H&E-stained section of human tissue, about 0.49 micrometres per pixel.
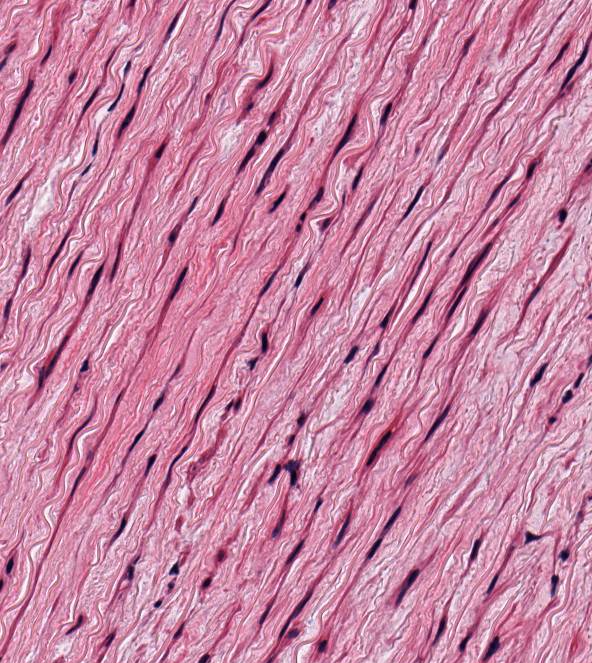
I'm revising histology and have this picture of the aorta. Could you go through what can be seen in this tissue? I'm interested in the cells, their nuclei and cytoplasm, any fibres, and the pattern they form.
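Looking across this, I see parallel fibres filling the whole field, running diagonally from lower left to upper right. Along their length they are finely wavy. The nuclei have their long axes parallel to the fibres, and they're scattered fairly evenly across the whole field.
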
